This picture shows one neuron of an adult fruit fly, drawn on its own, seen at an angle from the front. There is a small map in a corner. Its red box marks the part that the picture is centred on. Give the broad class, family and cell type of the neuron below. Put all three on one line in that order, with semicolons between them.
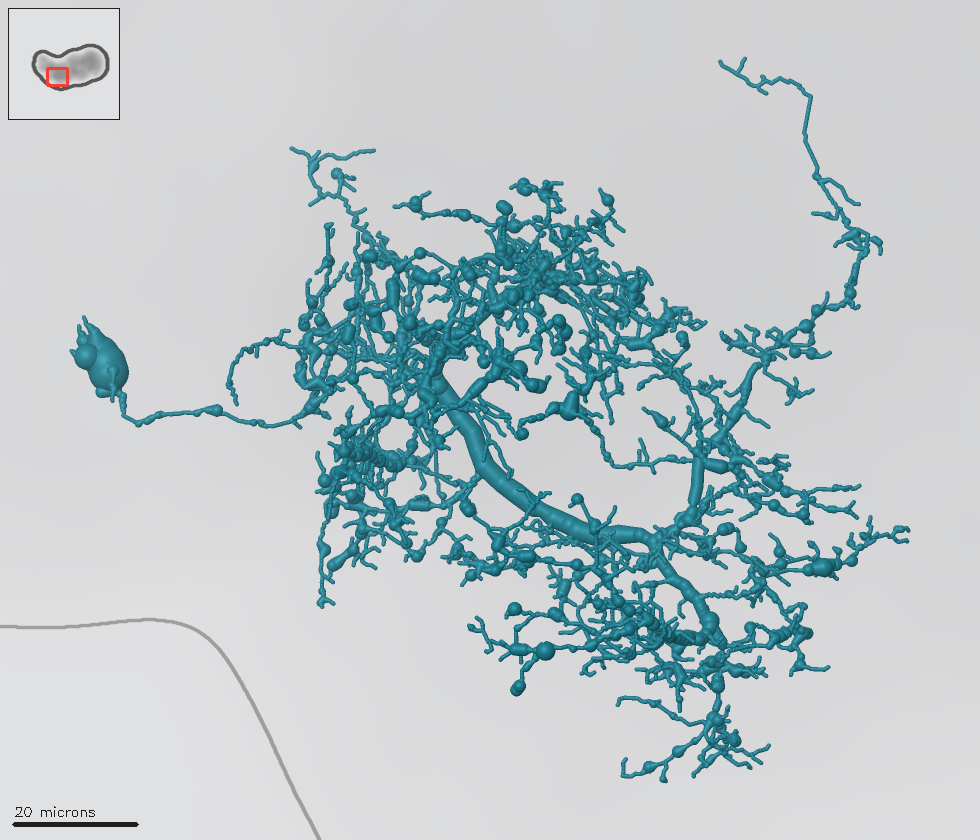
nerve-cord intrinsic neuron; hemilineage 03A; IN03A010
